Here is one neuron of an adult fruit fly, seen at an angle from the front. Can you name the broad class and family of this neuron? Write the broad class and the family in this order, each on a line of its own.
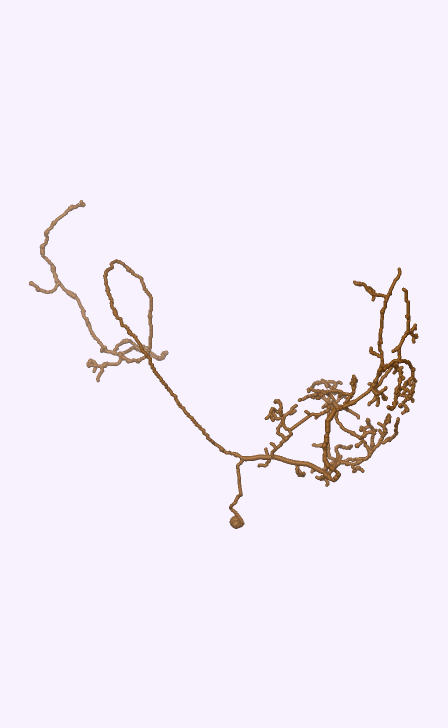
nerve-cord intrinsic neuron
hemilineage 06B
